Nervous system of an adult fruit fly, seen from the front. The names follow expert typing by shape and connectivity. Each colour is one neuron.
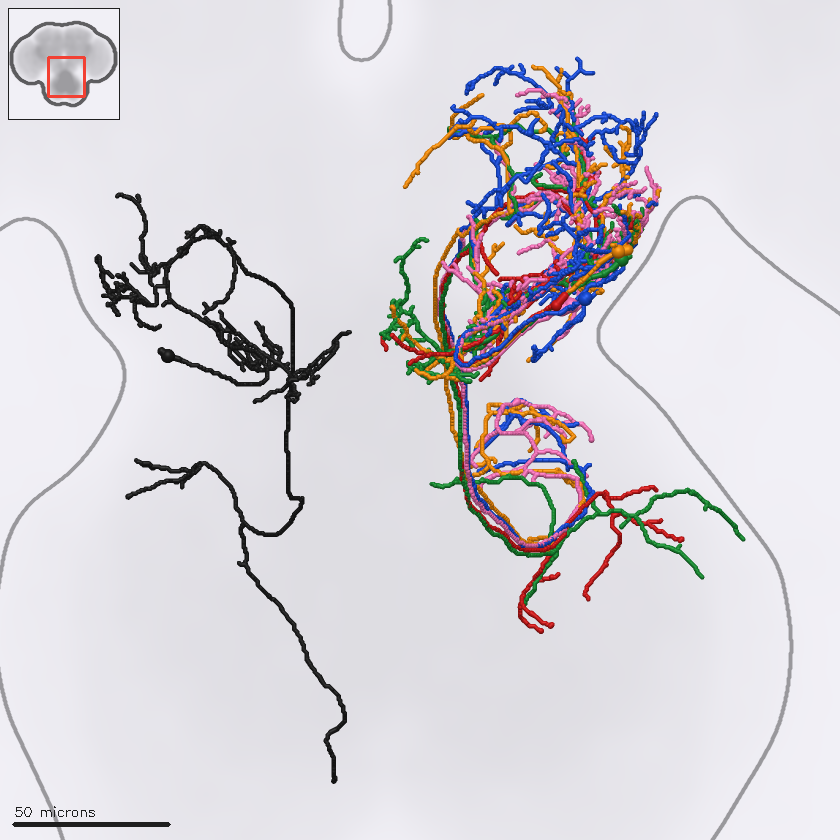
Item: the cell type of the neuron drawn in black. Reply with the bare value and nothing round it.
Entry: DNg12_b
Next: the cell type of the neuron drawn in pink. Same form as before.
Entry: DNg12_h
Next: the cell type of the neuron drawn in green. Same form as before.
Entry: DNge019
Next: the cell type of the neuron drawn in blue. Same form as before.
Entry: DNg12_a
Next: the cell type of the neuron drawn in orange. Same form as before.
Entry: DNg12_c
